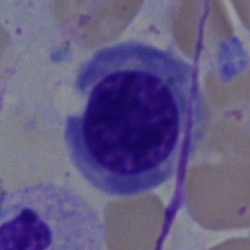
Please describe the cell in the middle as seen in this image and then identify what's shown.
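The chromatin's dark purple and clumped, with paler patches between the clumps, and I can't make out a distinct nucleolus. The cytoplasm stains blue and shows no visible granules. That's an erythroblast.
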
